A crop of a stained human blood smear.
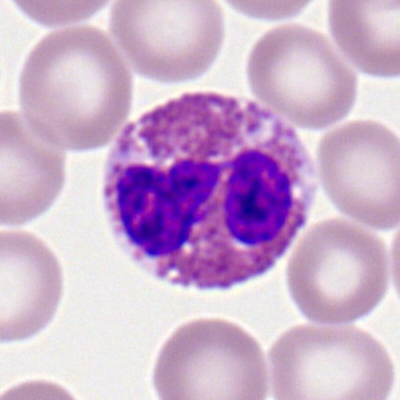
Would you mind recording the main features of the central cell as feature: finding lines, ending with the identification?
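Contour: round, smooth, no surface projections.
Nucleus: two main lobes, left and right.
Between lobes: pale granular cytoplasm, diagonal band.
Chromatin: dense, dark purple, clumped darker areas.
Name: eosinophil.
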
